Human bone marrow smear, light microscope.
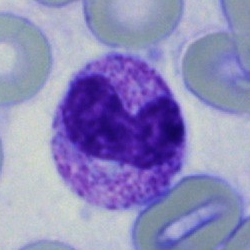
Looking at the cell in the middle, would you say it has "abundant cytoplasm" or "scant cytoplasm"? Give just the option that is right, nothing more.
Abundant cytoplasm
